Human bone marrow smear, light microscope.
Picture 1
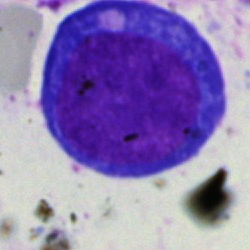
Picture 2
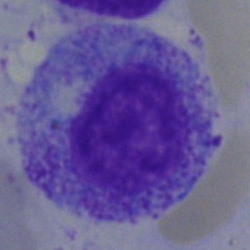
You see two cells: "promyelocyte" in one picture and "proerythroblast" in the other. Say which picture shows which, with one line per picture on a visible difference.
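Picture 1: proerythroblast. No granules are seen in the cytoplasm.
Picture 2: promyelocyte. Numerous purple granules are scattered throughout the cytoplasm.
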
